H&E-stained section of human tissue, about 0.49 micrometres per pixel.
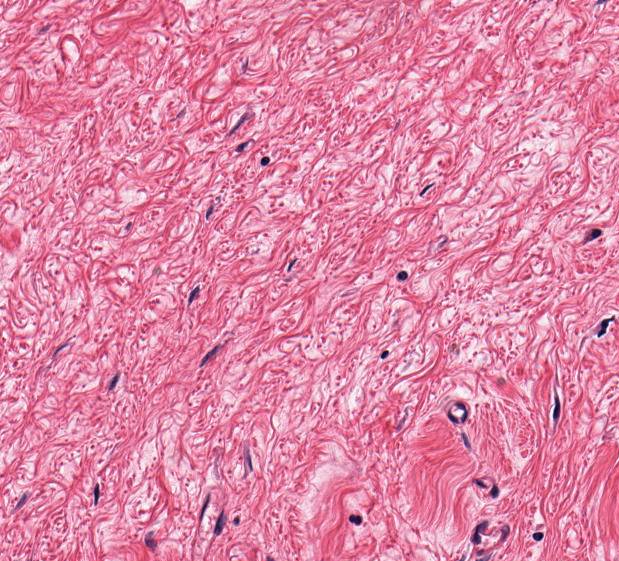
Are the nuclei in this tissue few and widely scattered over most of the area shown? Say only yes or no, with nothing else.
Yes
